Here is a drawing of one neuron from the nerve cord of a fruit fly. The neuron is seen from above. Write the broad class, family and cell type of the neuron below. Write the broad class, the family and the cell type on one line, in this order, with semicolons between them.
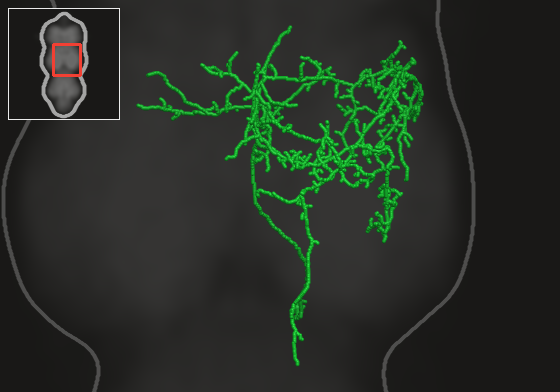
nerve-cord intrinsic neuron; hemilineage 12A; IN12A044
